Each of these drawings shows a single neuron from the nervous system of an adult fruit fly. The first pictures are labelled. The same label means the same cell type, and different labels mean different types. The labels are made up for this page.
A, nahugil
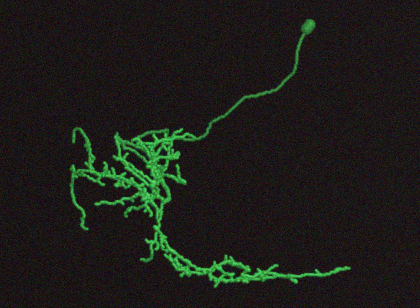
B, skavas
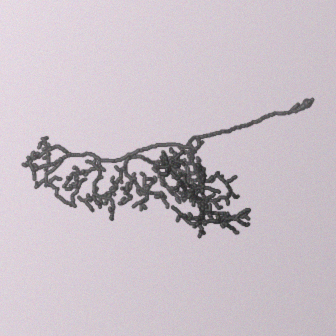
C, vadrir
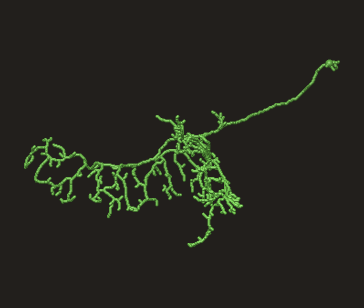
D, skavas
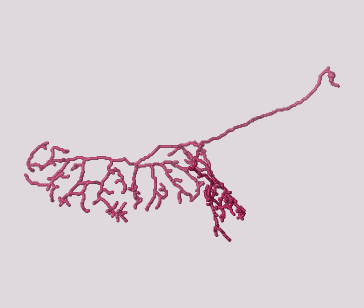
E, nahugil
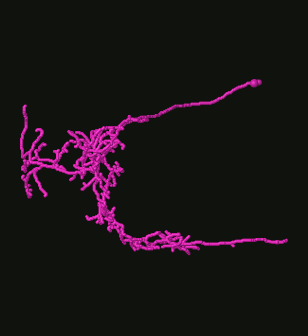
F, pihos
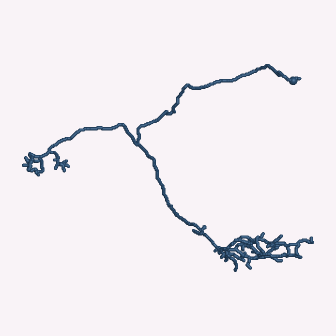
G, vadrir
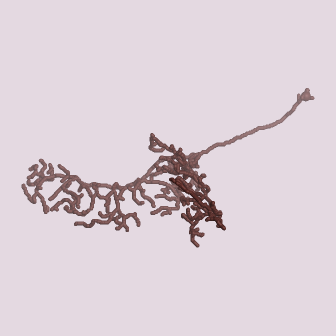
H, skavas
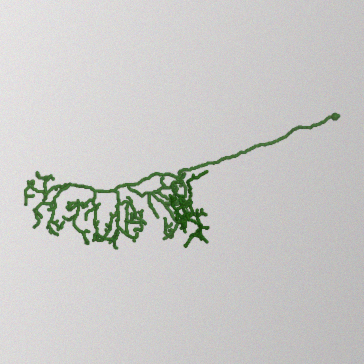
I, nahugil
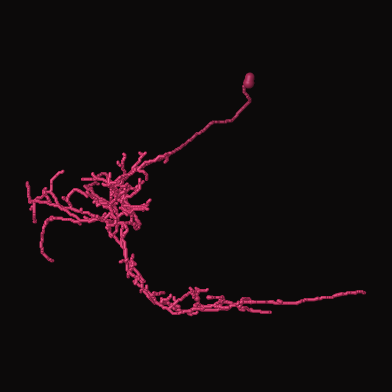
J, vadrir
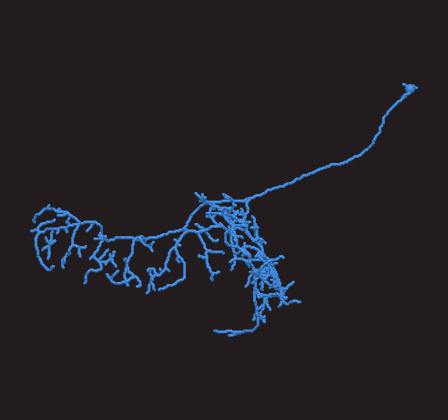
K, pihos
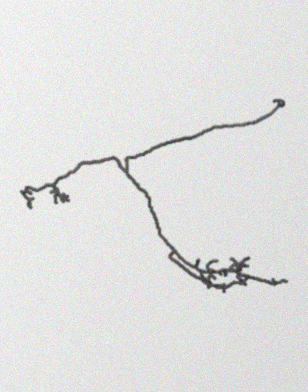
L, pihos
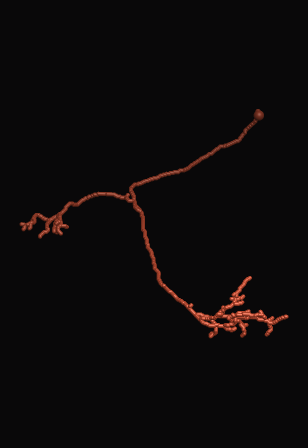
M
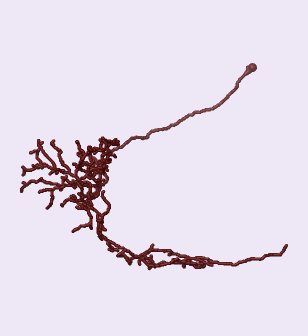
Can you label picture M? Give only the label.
nahugil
